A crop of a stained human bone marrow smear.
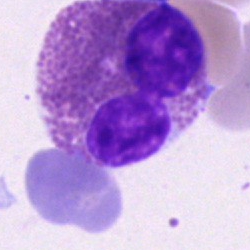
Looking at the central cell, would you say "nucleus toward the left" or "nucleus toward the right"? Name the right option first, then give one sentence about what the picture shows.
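Nucleus toward the right. The nucleus lies toward the right side of the cell.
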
